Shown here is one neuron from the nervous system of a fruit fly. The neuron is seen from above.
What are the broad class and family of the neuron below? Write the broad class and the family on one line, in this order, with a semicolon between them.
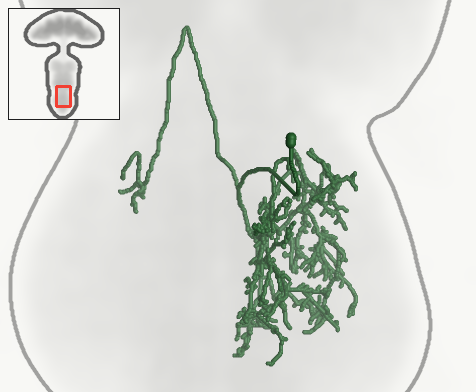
nerve-cord intrinsic neuron; hemilineage 23B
